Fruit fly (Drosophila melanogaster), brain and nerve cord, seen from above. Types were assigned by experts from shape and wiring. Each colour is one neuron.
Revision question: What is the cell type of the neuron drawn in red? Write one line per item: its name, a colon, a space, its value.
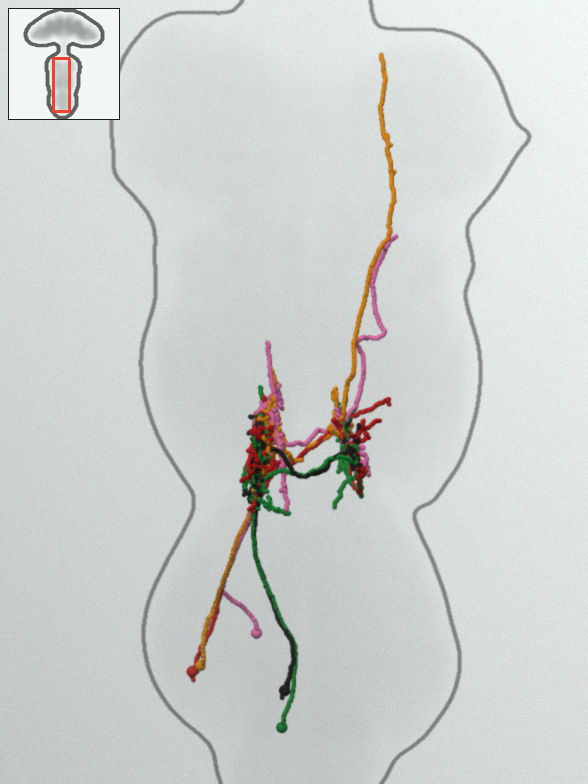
cell type: IN07B053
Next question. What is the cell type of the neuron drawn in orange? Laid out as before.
cell type: IN07B059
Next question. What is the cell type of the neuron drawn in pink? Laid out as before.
cell type: IN07B067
